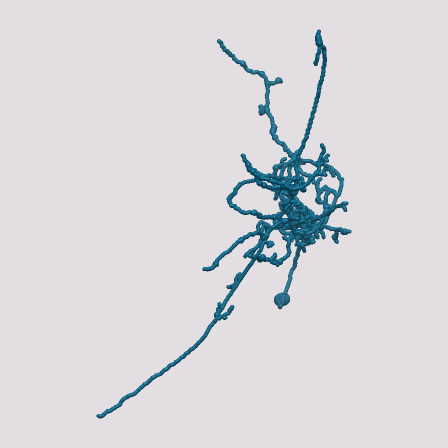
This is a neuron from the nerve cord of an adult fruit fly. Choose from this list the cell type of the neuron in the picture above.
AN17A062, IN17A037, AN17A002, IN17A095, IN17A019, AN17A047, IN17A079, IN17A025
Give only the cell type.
IN17A095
